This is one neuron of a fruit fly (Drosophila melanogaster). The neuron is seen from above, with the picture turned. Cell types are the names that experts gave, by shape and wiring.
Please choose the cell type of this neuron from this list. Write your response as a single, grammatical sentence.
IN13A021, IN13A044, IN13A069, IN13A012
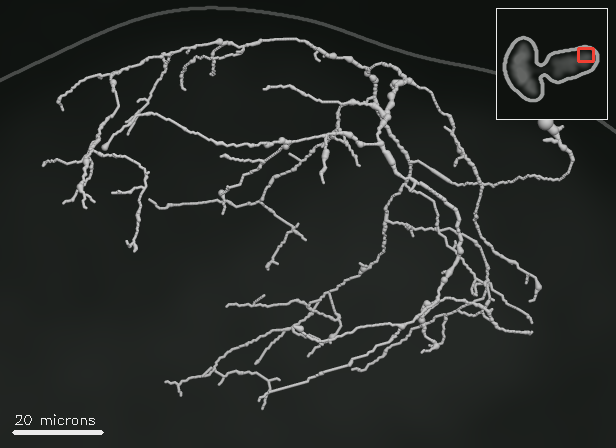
The neuron has IN13A069 as its cell type.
